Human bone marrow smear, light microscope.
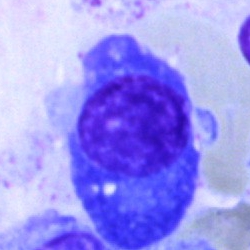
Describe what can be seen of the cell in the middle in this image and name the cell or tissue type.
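Notice the nucleus sitting up in the upper part of the cell, with most of the cytoplasm below it. Just beneath the nucleus are two small clear vacuoles. I don't see any distinct granules in the cytoplasm, and the outline is irregular rather than smoothly round. What you've got here is a plasma cell.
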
